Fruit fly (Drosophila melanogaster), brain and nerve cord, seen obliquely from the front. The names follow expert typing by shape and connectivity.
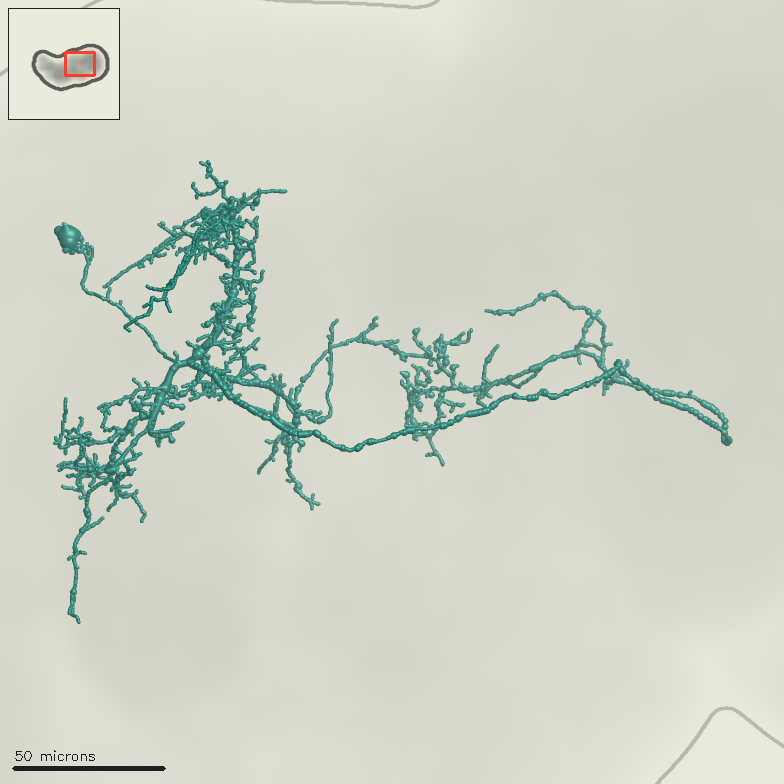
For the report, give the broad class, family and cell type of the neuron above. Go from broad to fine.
central-brain intrinsic neuron; hemilineage SMPpv2_ventral; CL309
